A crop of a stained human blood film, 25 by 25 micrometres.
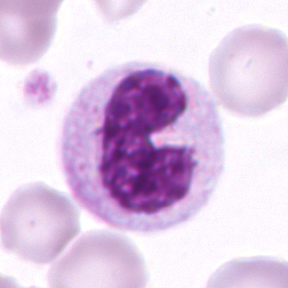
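Band neutrophil from a stained smear of human peripheral blood. This band neutrophil is about 15 micrometres across, and its nucleus fills about 50% of the cell's area. A notch in the nucleus opens toward the right side of the cell, and the chromatin is coarse and lumpy rather than smooth. The pale lilac-grey cytoplasm holds fine, faint pinkish dust-like granules.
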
